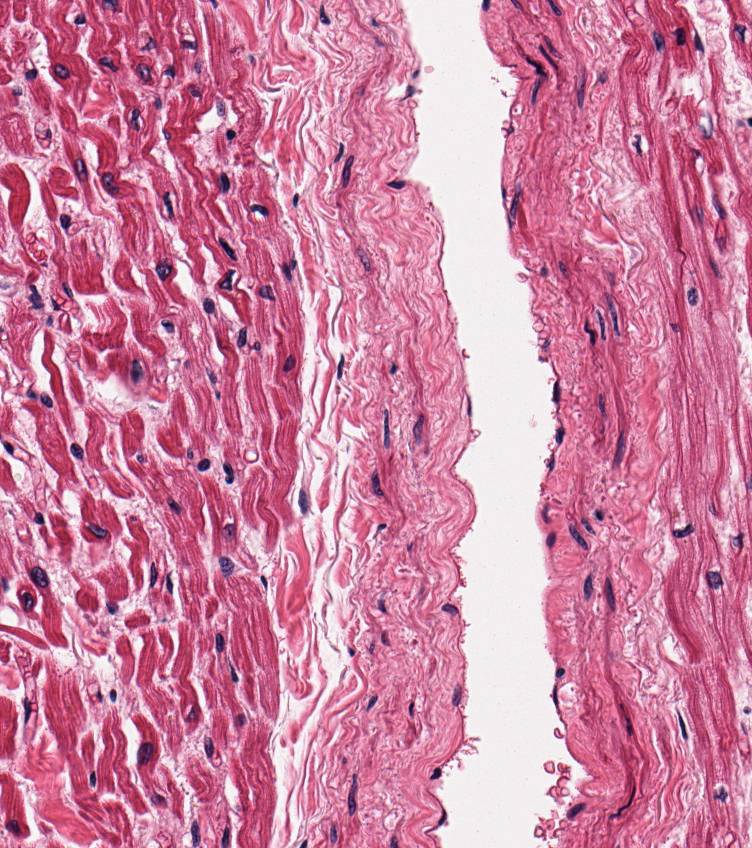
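Atrial appendage of the heart. An empty white gap runs vertically down the right-centre, separating a broad tissue mass on the left from a narrower strip on the right. Left part: deep red, branching muscle fibres running roughly top to bottom. Right strip: wavy pink fibres running vertically, parallel to the gap's edge. Pale wavy band and right strip: dark, elongated, spindle-shaped nuclei lying parallel to the fibres.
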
